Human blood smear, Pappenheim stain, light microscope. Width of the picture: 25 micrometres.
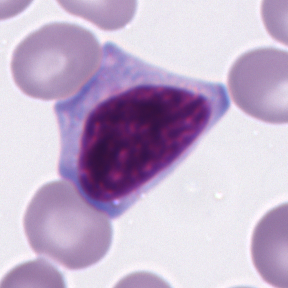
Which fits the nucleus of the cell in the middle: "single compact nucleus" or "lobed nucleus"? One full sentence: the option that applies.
The nucleus is one round, oval or kidney-shaped compact mass, not lobed or folded.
